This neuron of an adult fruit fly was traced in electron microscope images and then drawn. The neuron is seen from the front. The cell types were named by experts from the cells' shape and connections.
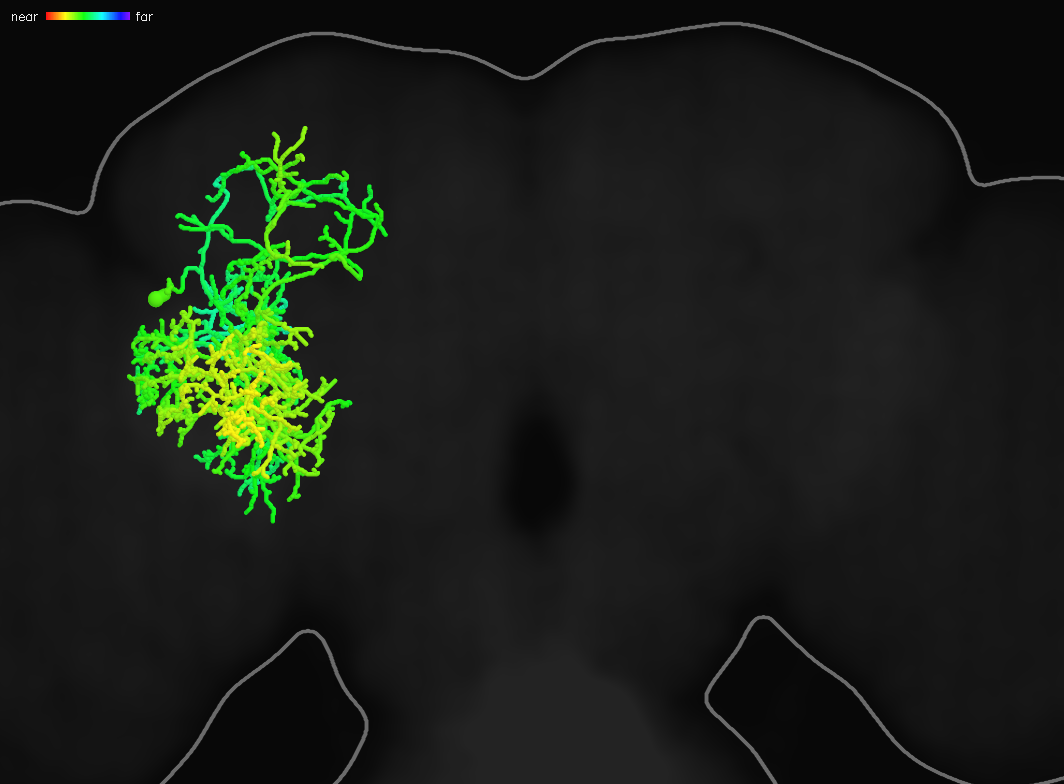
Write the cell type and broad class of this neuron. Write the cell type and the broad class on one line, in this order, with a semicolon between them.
AVLP053; central-brain intrinsic neuron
